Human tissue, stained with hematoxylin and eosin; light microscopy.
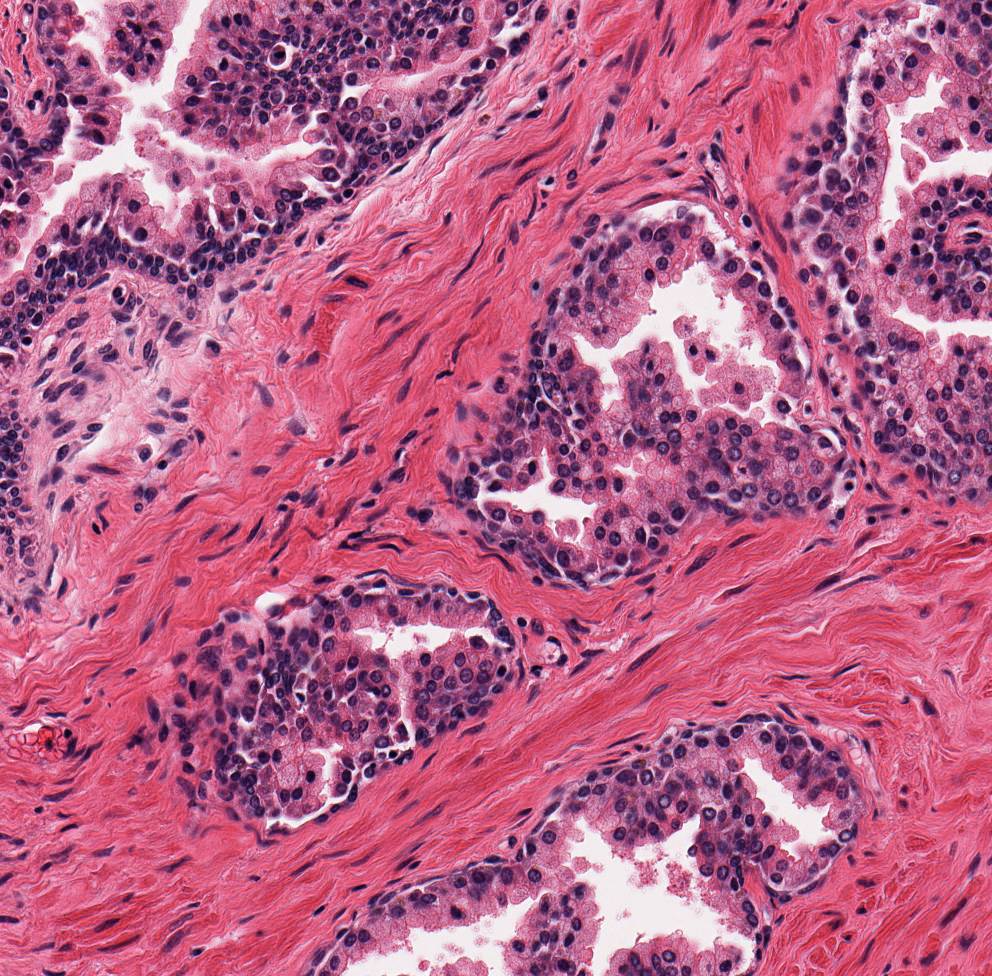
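Prostate. The glands have irregular, branching lumens into which epithelial folds and tufts project. The lining cells carry small, round, fairly uniform dark nuclei. Lumens are mostly empty white spaces with only a few pale detached fragments. In the stroma at the left edge, lower half, sits a small round vessel holding red blood cells.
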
